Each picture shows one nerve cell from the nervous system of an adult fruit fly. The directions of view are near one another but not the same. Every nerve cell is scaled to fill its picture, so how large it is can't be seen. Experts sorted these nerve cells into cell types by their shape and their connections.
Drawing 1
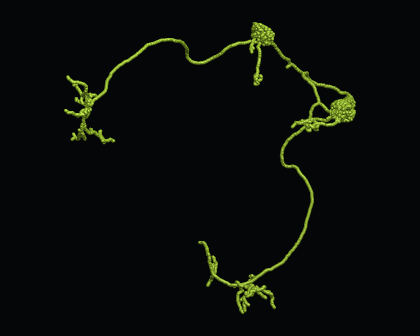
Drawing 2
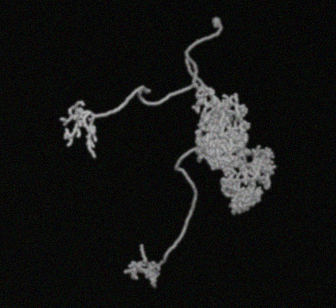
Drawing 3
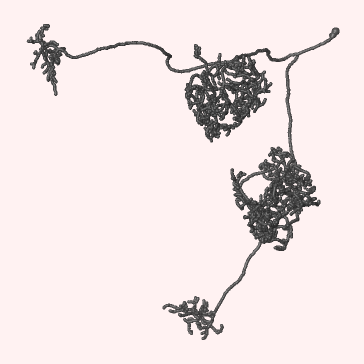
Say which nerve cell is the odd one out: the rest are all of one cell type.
1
